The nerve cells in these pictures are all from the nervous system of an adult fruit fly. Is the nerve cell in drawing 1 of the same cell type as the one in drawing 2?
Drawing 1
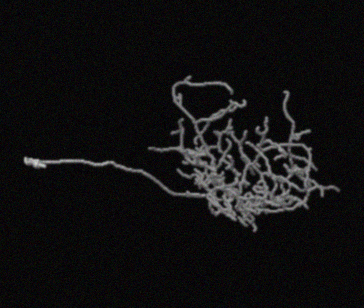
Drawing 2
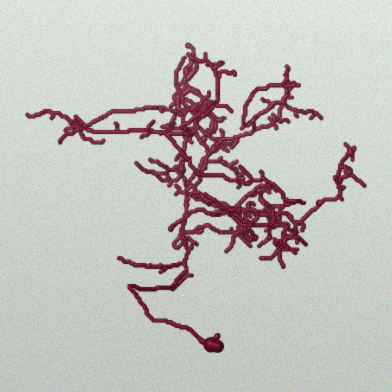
no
